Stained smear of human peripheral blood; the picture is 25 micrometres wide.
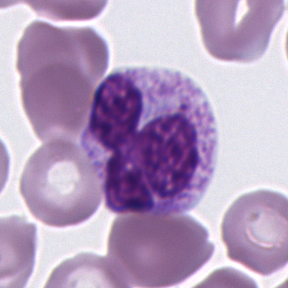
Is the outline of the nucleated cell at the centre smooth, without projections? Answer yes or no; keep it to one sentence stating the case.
Yes, it is a smooth edge that the cell has.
